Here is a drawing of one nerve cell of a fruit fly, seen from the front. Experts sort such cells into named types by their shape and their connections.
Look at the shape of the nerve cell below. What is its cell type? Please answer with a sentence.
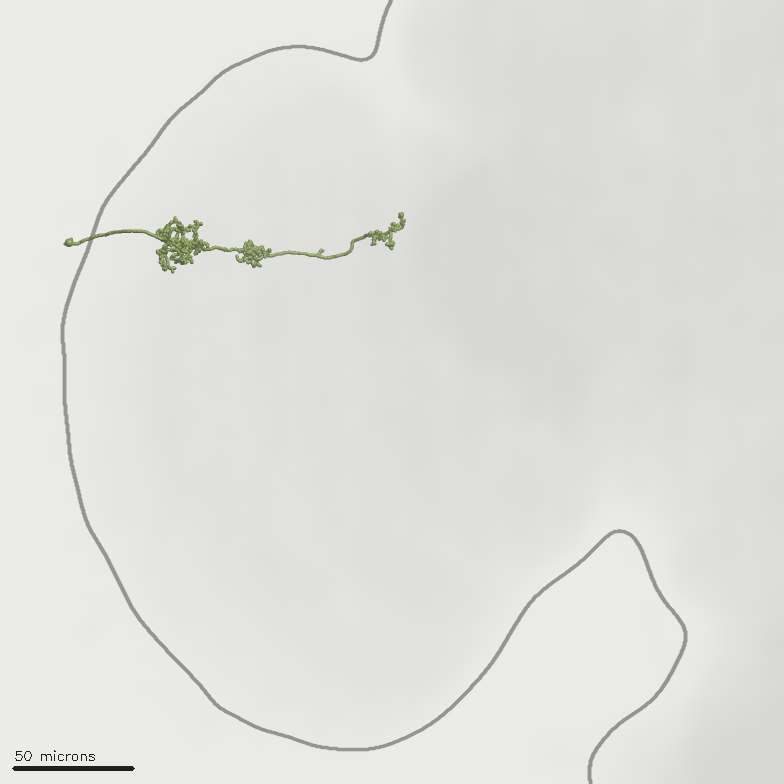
The cell type is Tm6.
